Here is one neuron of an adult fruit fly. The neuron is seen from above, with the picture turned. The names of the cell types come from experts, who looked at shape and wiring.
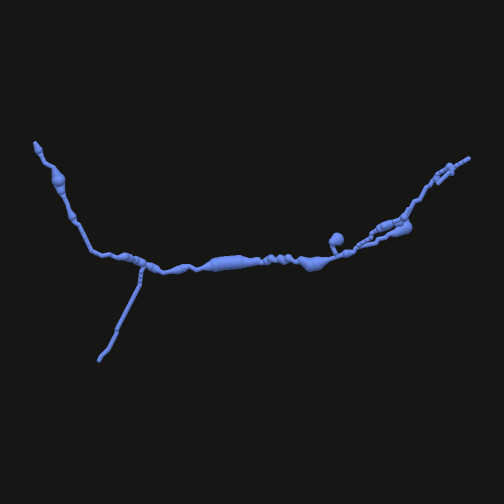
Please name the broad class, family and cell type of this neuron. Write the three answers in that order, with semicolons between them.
sensory neuron entering the nerve cord; class mechanosensory tactile; SNta45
